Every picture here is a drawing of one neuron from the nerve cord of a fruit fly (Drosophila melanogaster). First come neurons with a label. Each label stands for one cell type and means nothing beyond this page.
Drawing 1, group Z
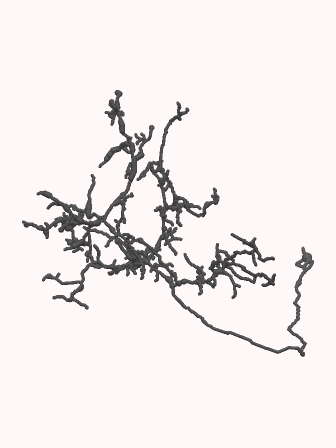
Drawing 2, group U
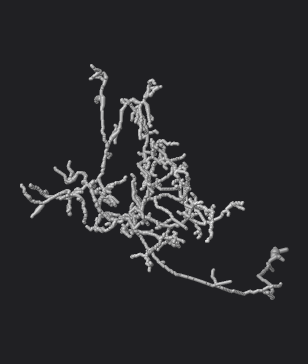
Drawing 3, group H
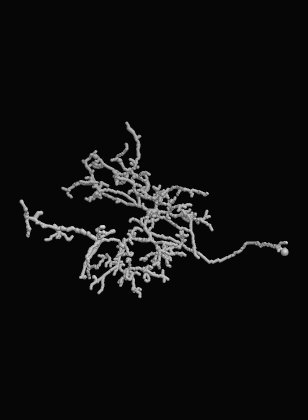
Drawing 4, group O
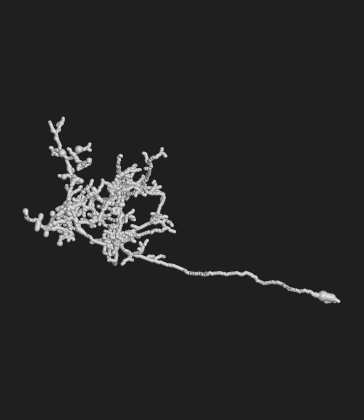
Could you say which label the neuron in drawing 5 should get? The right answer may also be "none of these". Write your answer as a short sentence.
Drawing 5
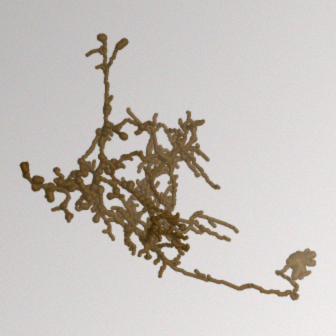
It belongs to group O.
